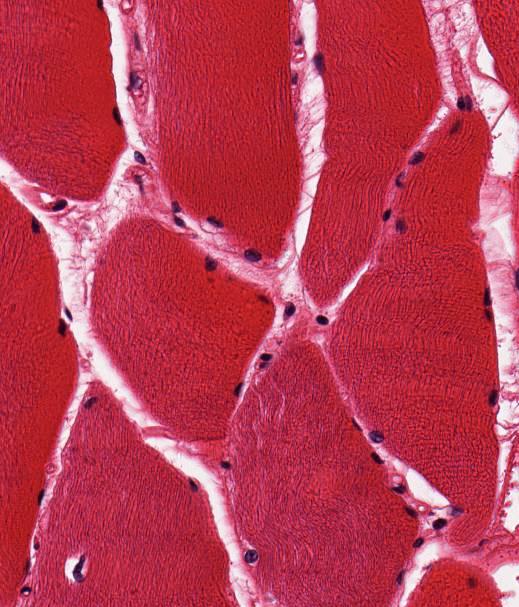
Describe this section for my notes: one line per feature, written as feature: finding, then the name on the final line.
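Nuclei: dark, oval, at fibre edges, none central
Between fibres: thin strands of pale loose connective tissue, scattered small dark nuclei
Fat cells: none between fibres
Clefts: white, separating fibres from connective tissue; shrinkage artefact
Name: skeletal muscle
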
